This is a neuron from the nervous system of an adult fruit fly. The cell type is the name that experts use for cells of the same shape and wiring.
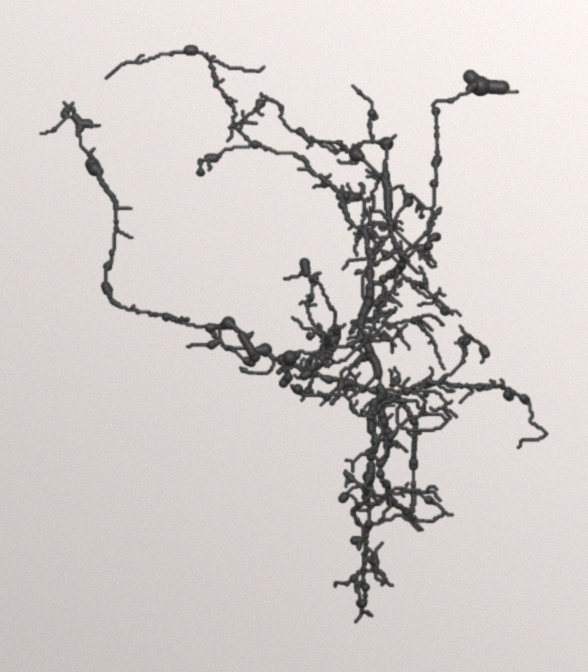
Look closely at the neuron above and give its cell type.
IN17A049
